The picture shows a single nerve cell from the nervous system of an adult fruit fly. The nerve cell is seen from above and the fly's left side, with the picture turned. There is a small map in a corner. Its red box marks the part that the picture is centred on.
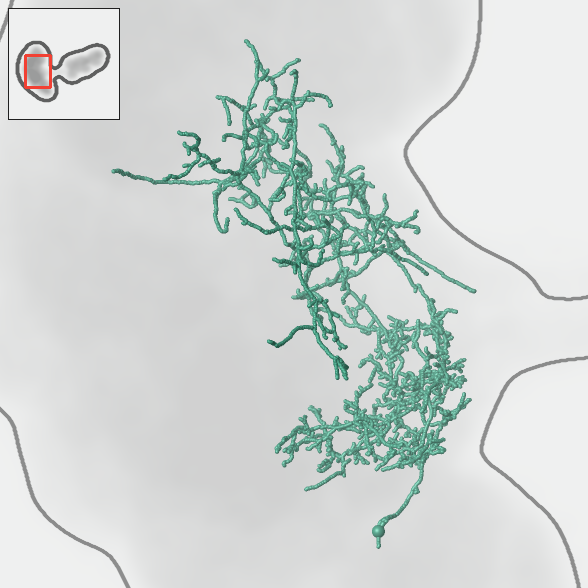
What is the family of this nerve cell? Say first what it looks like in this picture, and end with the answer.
It is in the brain and does not reach the nerve cord. The picture shows more than a hundred branch ends. This is a central-brain intrinsic neuron. Its family is hemilineage LB7.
